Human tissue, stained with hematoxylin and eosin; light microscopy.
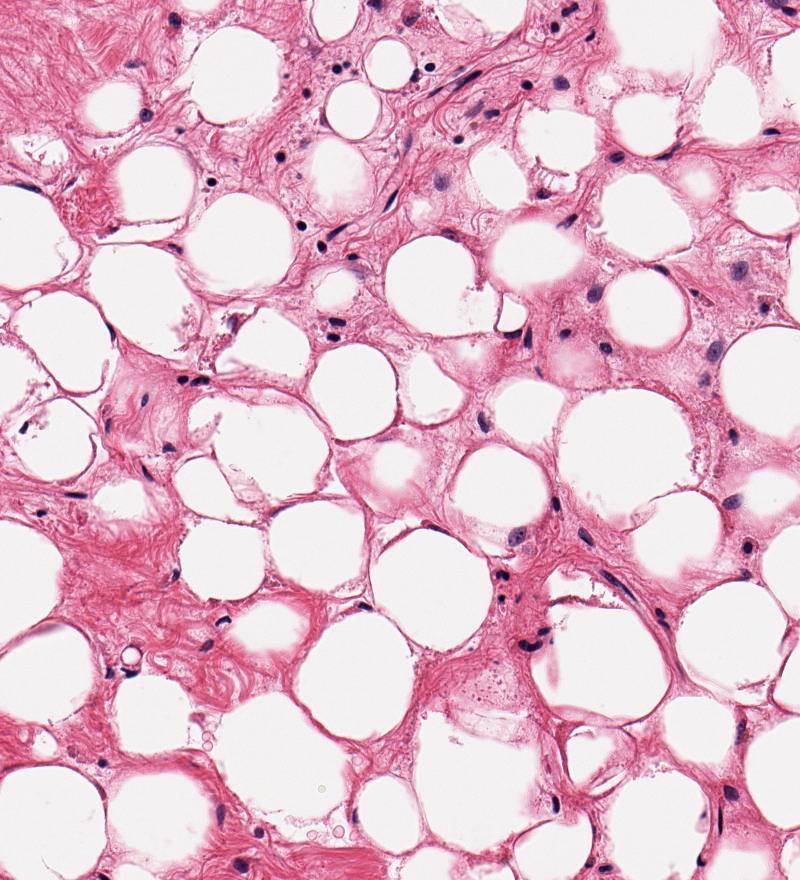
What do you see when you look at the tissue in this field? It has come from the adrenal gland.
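The fat spaces vary considerably in size from one to another. Between them, the stroma contains wavy pink collagen fibres, seen most plainly at the left edge of the field. Elongated, spindle-shaped nuclei lie along the stroma, for instance near the top centre. No epithelium or glands are present anywhere in the field.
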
